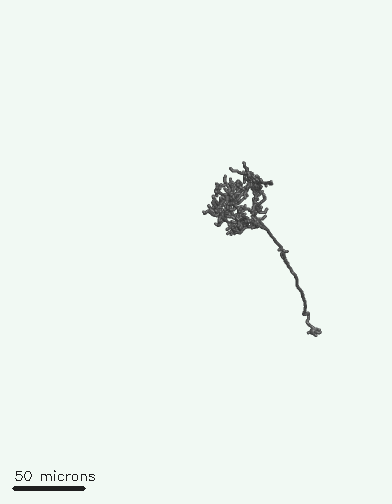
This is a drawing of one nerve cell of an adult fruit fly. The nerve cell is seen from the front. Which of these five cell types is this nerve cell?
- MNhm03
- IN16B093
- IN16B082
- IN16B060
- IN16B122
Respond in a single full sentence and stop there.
It is IN16B093 that is the cell type of the nerve cell.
